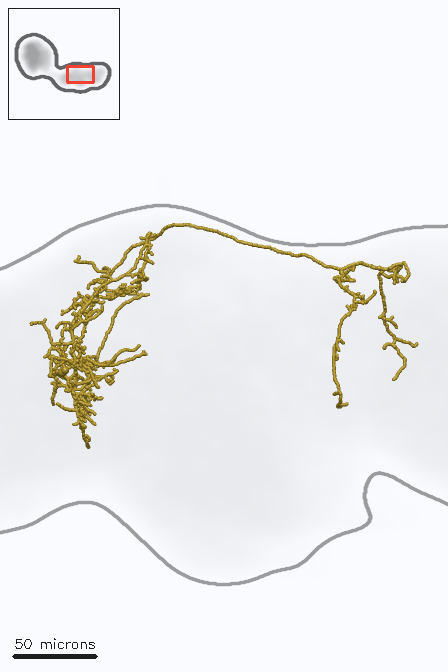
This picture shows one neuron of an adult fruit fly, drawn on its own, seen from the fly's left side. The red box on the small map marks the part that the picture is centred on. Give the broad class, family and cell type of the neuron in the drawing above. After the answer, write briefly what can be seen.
Its broad class is nerve-cord intrinsic neuron. The family is hemilineage 18B. The cell type is IN18B027. By the scale bar it is about 250 microns wide in this view. Dozens of branch ends can be seen.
